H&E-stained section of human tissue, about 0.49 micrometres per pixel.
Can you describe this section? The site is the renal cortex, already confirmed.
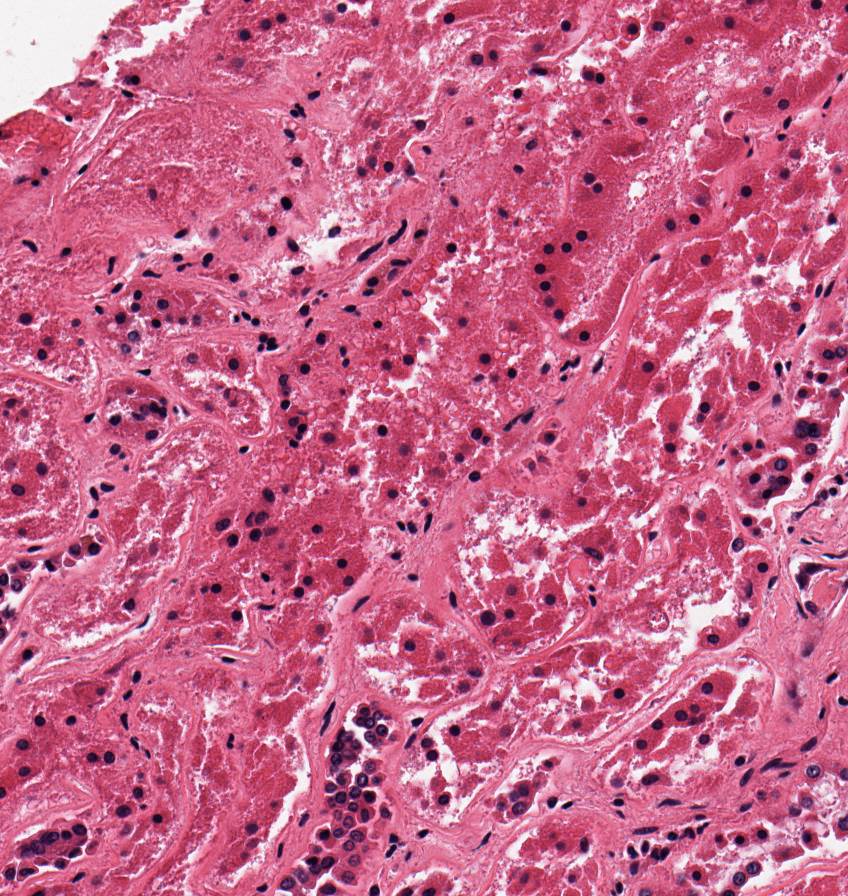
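Within the fibrous septa of this section, the nuclei are elongated and spindle-shaped. At the bottom centre sits a cluster of smaller cells with crowded dark nuclei and scant cytoplasm. Fat cells are absent from the field. The top left corner is blank background without tissue.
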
